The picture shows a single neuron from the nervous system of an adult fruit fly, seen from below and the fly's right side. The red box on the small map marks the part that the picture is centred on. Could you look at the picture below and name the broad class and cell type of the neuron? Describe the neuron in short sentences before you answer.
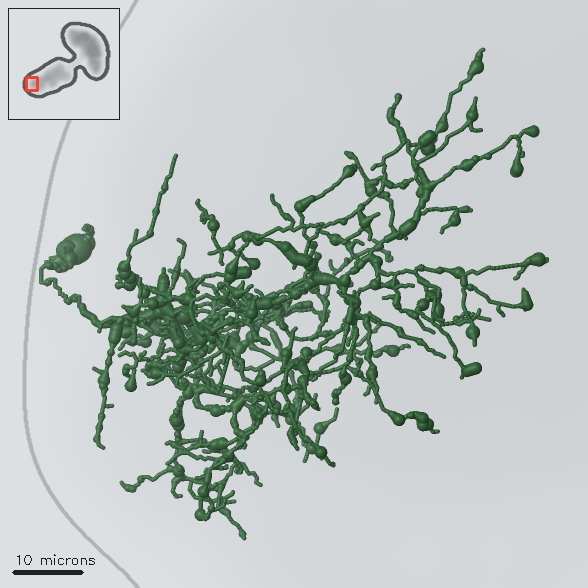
It is in the nerve cord and does not reach the brain. Its cell body lies on the left of the picture. By the scale bar it is about 75 microns wide in this view. This is a nerve-cord intrinsic neuron. Its cell type is INXXX256.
